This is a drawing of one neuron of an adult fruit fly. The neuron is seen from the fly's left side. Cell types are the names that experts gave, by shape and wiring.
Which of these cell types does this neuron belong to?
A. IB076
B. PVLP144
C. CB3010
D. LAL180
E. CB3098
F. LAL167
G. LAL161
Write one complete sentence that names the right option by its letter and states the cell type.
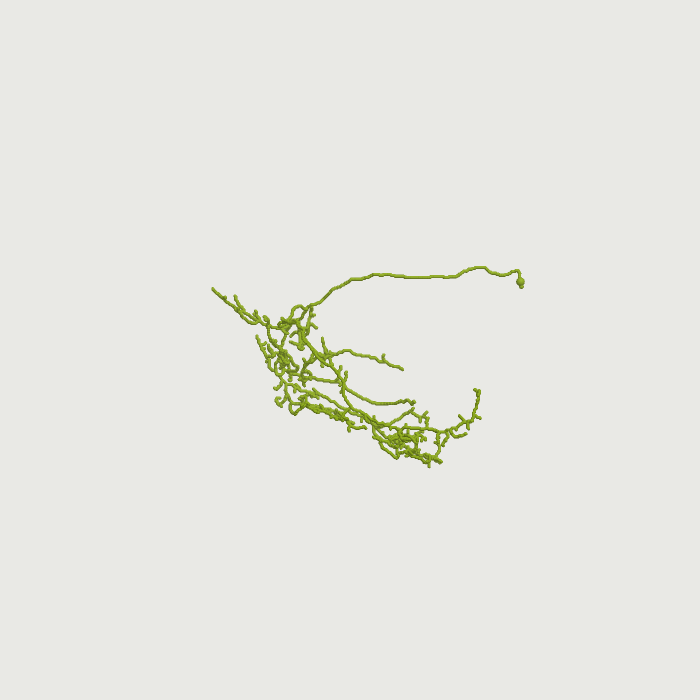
Within the options, F, LAL167, is the neuron's cell type.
